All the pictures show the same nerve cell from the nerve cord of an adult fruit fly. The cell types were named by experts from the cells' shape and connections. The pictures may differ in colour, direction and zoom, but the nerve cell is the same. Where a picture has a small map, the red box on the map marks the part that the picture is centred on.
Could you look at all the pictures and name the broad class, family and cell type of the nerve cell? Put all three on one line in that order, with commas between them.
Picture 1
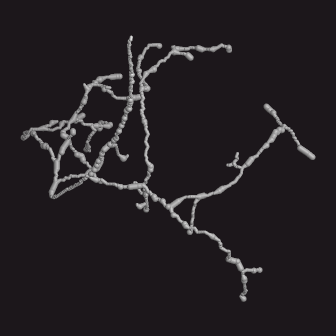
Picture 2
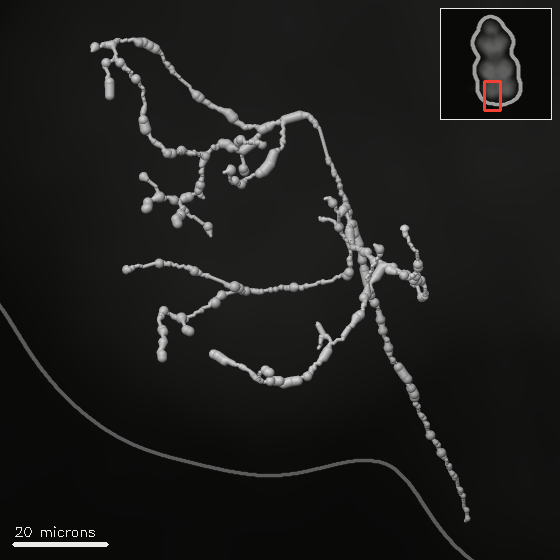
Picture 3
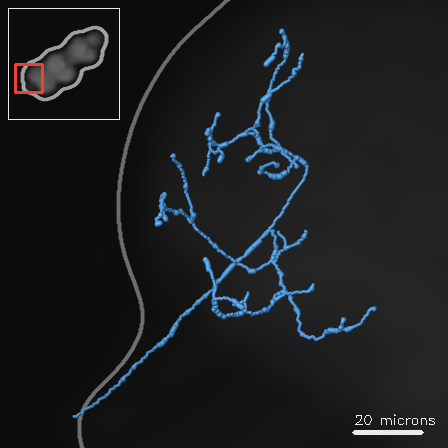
descending neuron, DNge, DNge011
